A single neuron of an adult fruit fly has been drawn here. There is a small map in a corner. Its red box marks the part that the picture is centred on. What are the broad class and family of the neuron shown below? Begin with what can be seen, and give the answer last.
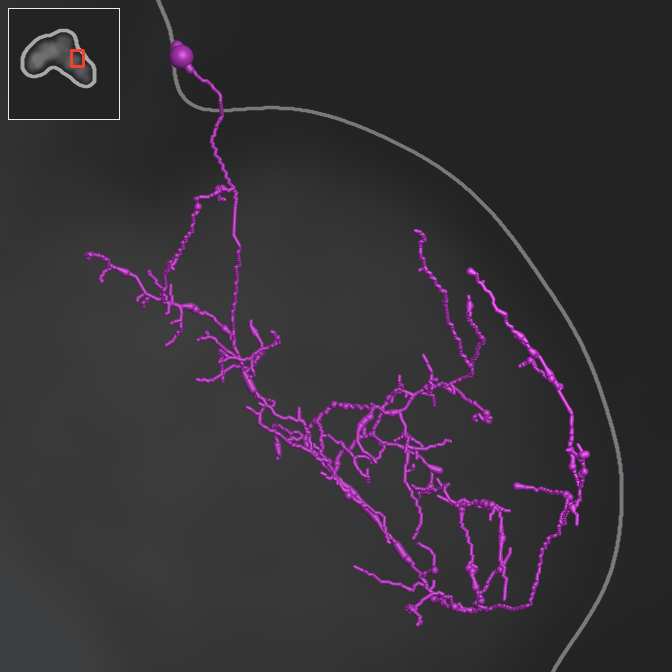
The cell body can be seen at the upper left of the picture. Dozens of branch ends can be seen. This is a nerve-cord intrinsic neuron. The family is hemilineage 08A.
